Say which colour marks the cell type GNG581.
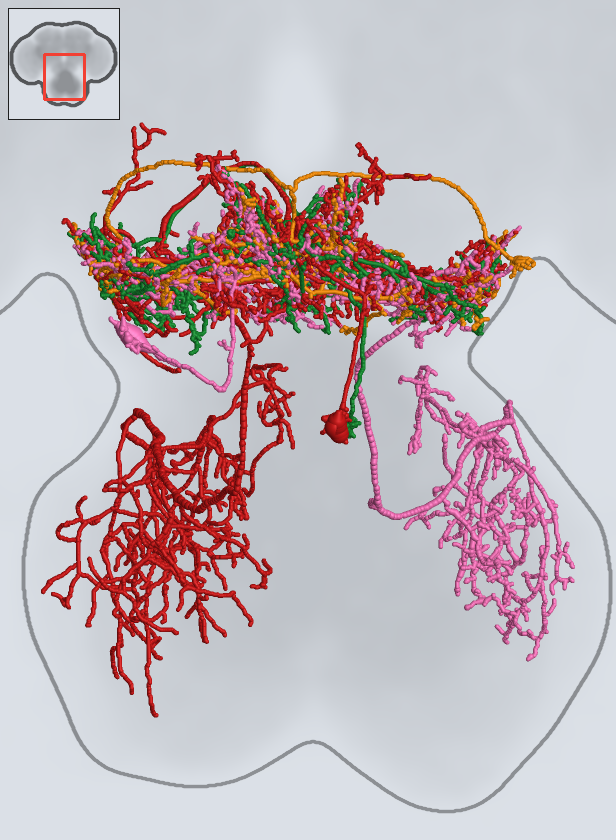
green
